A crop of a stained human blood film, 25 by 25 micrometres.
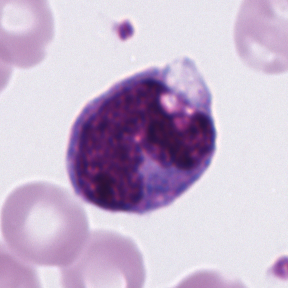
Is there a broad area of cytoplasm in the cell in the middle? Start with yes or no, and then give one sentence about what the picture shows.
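No. The cytoplasm is scant and pale blue-grey, seen mainly within the notch of the nucleus.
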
